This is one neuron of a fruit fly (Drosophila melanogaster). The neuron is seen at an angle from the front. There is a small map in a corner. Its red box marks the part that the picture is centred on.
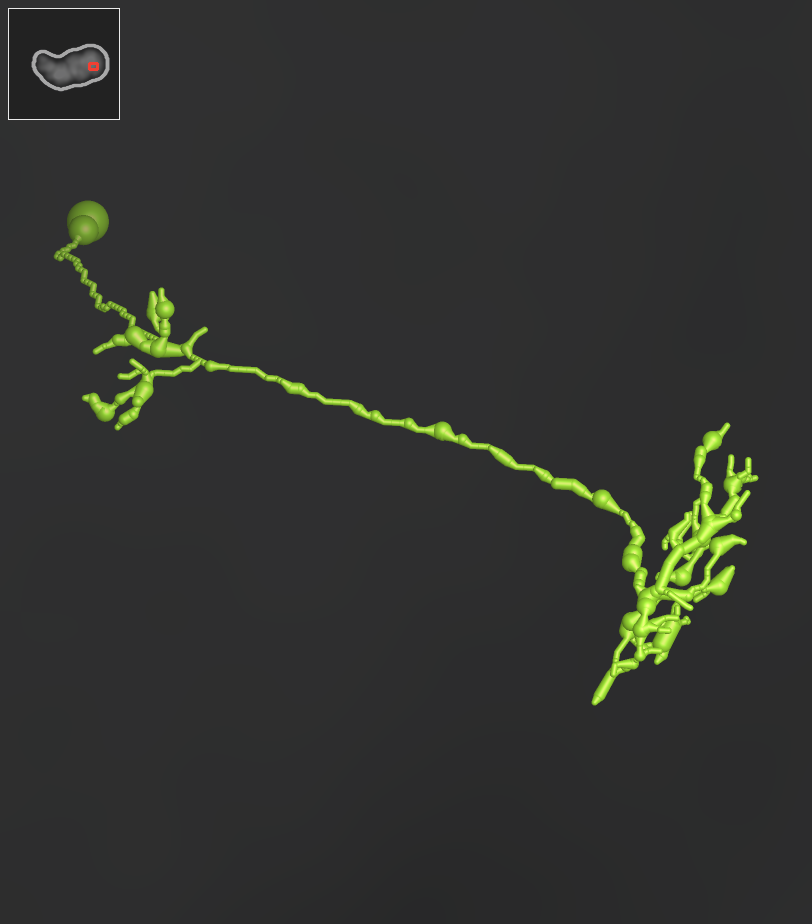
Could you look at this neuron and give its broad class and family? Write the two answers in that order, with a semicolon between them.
optic-lobe intrinsic neuron; T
